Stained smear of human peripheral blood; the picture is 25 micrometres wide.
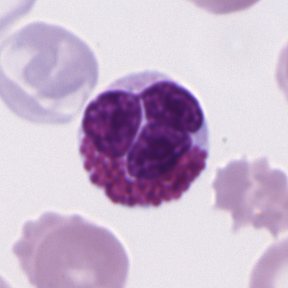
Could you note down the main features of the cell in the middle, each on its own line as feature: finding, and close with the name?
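Size: about 12 micrometres across
Nucleus: three lobes
Lobe position: mainly in the upper part of the cell
Granules: coarse, round and reddish-purple, in the cytoplasm
Granule density: greatest in the lower half of the cell
Name: eosinophil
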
